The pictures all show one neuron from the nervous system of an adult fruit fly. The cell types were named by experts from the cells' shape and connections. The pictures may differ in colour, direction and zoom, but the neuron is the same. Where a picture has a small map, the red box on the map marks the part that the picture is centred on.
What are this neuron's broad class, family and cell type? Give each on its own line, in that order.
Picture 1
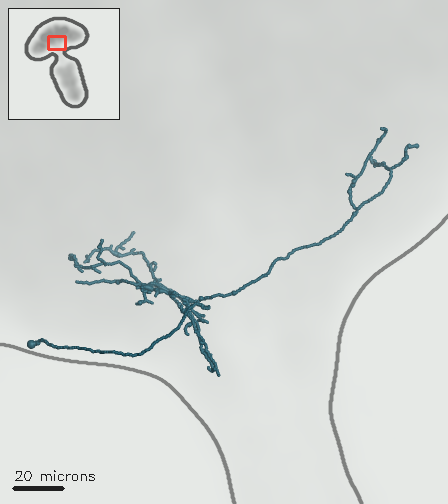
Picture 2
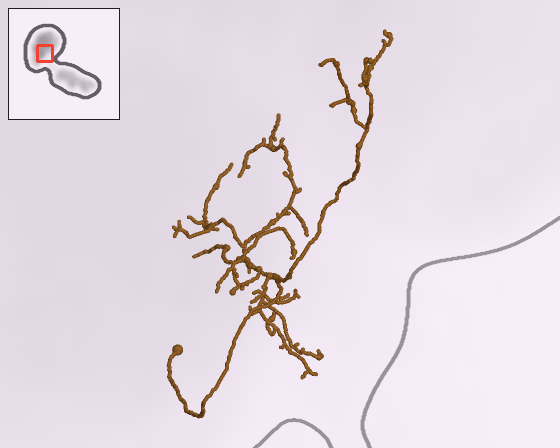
central-brain intrinsic neuron
hemilineage LB3
GNG435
